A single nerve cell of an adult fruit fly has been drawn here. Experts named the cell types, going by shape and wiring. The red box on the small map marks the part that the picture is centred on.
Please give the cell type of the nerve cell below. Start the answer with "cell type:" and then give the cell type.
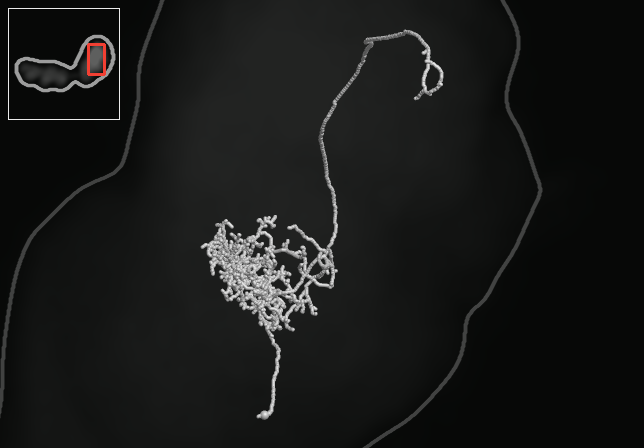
cell type: AVLP117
